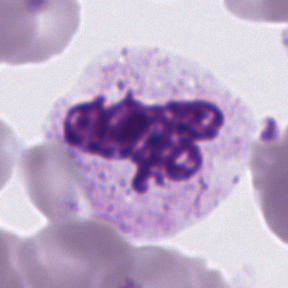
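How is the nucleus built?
Of several connected lobes, stretching across the cell from left to right.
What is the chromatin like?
Dark purple and densely clumped.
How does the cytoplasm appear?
Abundant and pale pinkish-lilac.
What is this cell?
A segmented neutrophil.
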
